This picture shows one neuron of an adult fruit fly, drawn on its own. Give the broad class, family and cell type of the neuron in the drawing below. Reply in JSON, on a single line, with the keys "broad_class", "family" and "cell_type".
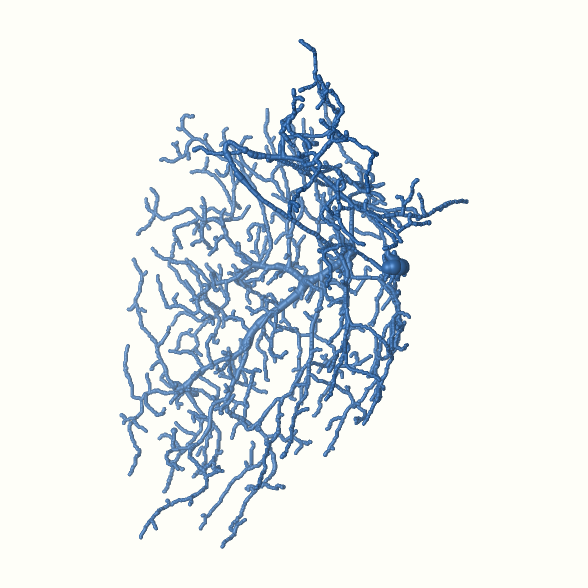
{"broad_class": "visual projection neuron", "family": "MeVP", "cell_type": "MeVP53"}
